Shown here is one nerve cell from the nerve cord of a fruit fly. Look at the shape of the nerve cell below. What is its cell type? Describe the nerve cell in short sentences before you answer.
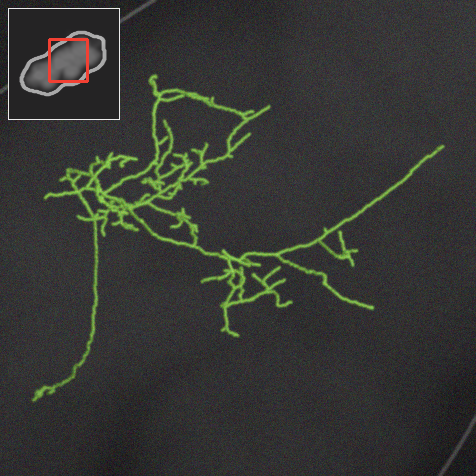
Dozens of branch ends can be seen. In this view it is wider than it is tall. It is a nerve-cord intrinsic neuron. The cell type is IN06A116.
